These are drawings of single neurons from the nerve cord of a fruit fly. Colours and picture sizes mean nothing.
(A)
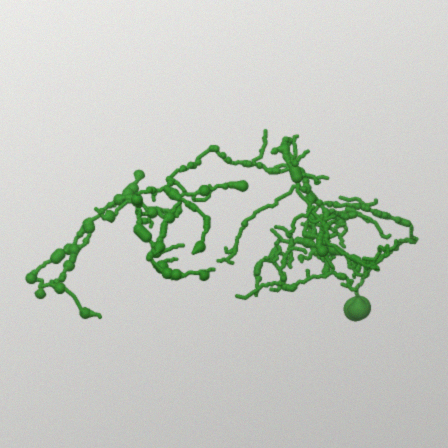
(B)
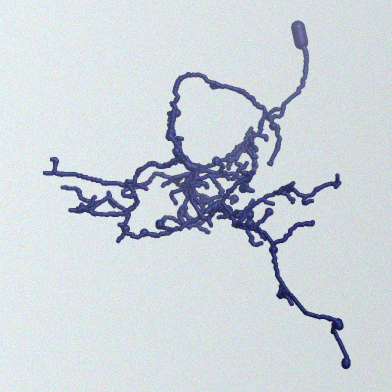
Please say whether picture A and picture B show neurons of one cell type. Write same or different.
same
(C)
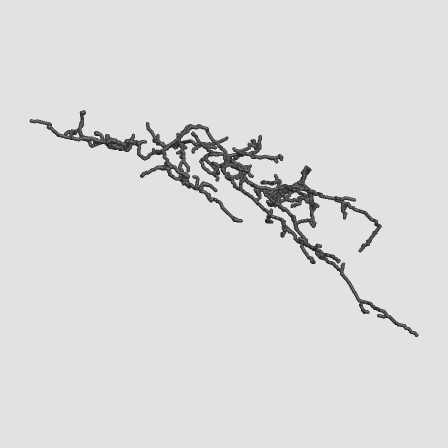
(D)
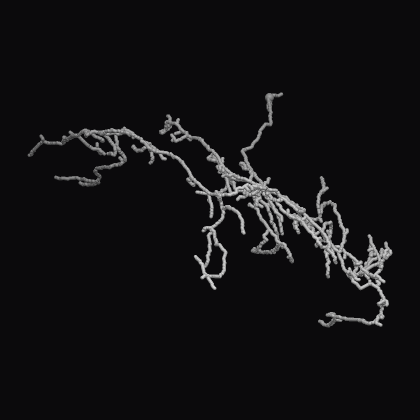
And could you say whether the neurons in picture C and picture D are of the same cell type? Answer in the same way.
same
